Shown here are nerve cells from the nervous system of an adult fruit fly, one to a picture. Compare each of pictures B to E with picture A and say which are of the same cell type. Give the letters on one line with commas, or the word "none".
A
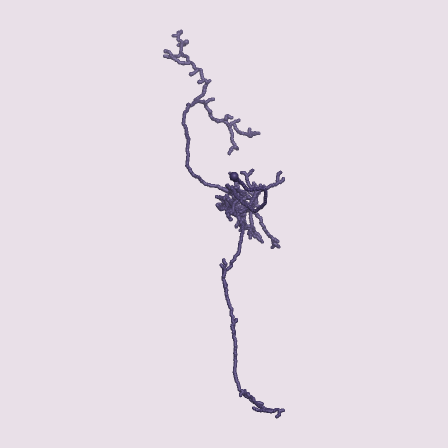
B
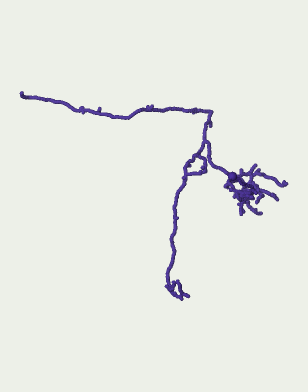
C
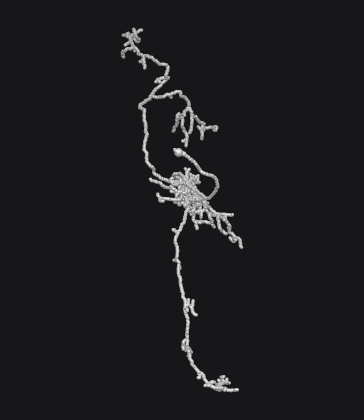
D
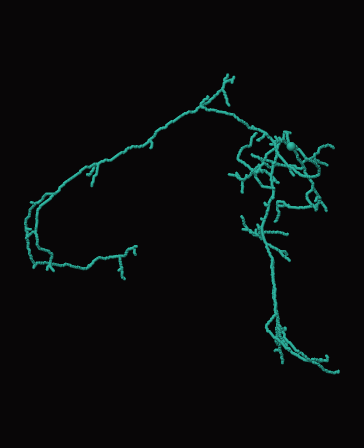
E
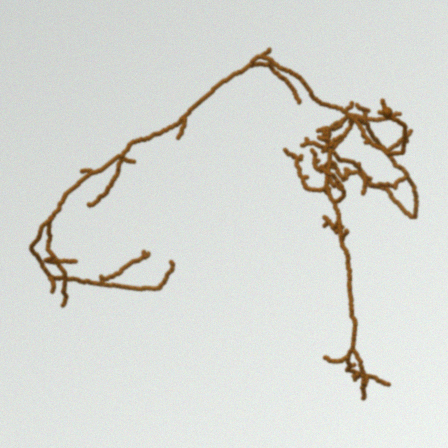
C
